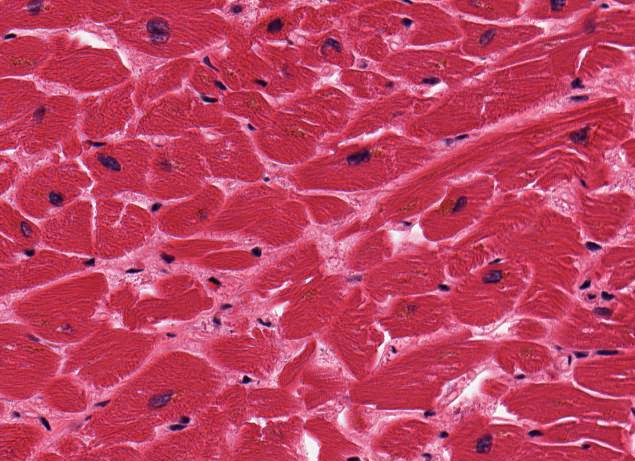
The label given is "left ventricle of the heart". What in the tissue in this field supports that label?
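This field is from the left ventricle of the heart.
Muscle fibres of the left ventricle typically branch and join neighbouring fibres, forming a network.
In keeping with this, the fibres here branch, and their irregular outlines fit against one another. They are cut in mixed planes, mostly transverse to oblique, with a longitudinally cut band running diagonally from the centre toward the upper right. Faint golden-brown granules lie in the cytoplasm beside some of the central nuclei. Small, dark, elongated nuclei lie in the narrow spaces between the fibres.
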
